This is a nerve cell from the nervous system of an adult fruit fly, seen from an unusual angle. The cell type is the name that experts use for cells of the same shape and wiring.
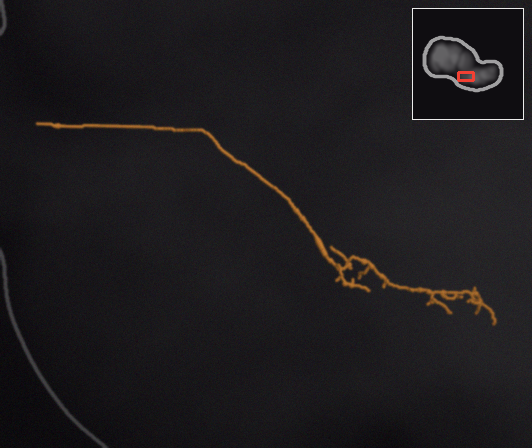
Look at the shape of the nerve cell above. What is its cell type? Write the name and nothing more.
WG3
